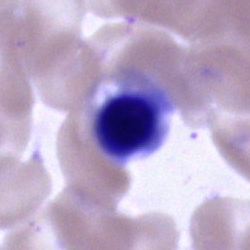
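Erythroblast with a roughly round outline. The chromatin is very dark and dense, showing almost no visible texture, and no nucleolus can be seen. No granules appear in the cytoplasm.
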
